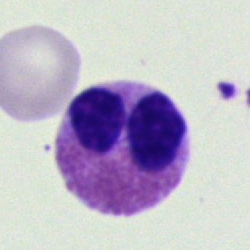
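Eosinophil in a stained human bone marrow smear, with a round, smooth outline. Its chromatin is dense and dark purple. The cytoplasm is plentiful and pinkish-violet, filled with fine purplish granules.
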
